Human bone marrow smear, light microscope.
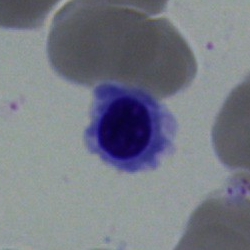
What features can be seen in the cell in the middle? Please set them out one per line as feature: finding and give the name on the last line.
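Edge: irregular, small blunt bulges
Nucleus: dark purple throughout, dense chromatin
Cytoplasm: moderate rim on all sides
Cytoplasmic granules: not visible
Identity: erythroblast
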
